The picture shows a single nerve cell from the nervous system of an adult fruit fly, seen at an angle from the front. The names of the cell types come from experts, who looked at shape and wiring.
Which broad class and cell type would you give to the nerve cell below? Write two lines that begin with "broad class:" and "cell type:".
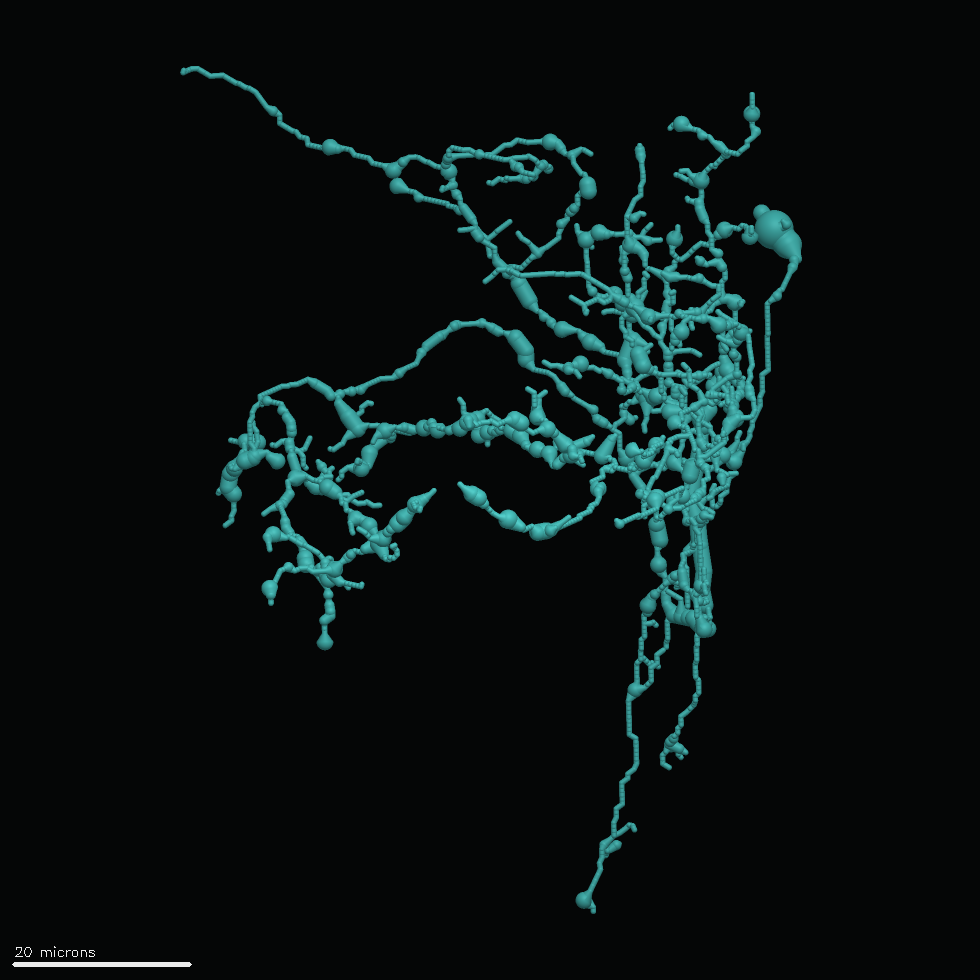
broad class: central-brain intrinsic neuron
cell type: CB3676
